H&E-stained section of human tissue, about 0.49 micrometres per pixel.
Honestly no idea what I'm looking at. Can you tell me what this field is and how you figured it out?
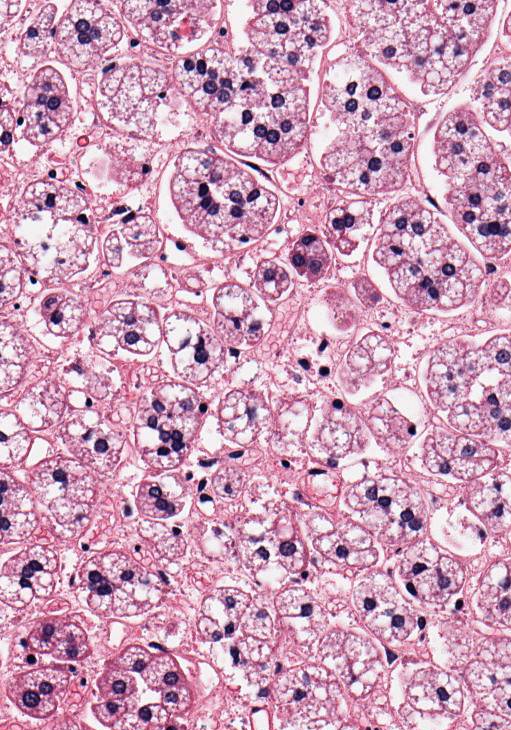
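Structure: zona fasciculata of the adrenal gland. Cytoplasm abundant, pale, filled with many small clear vacuoles.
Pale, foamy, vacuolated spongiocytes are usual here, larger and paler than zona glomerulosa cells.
Nuclei small, round, darkly stained.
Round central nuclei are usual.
Cells grouped in rounded nests of varying size throughout, divided by thin, delicate pink septa holding scattered small flattened dark nuclei.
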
